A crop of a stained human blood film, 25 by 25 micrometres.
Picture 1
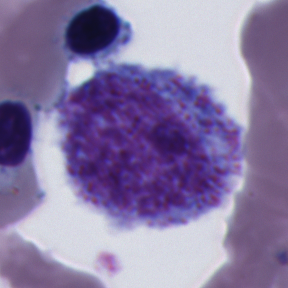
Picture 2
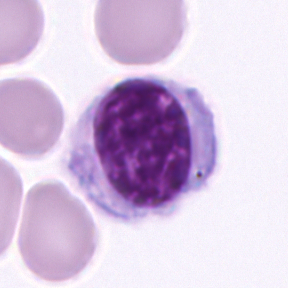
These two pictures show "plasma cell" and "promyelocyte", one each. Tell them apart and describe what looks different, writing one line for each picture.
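In picture 1 we see a promyelocyte: Many coarse granules crowd the whole cell.
In picture 2 we see a plasma cell: The cytoplasm shows no distinct granules.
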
